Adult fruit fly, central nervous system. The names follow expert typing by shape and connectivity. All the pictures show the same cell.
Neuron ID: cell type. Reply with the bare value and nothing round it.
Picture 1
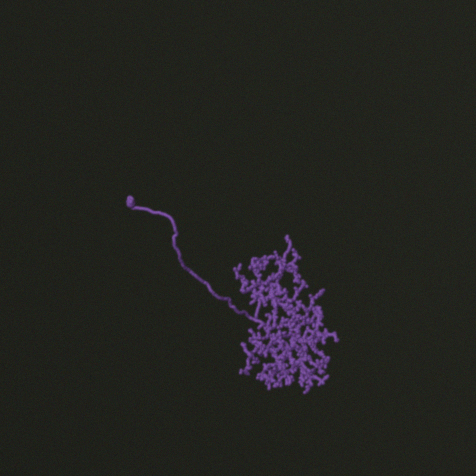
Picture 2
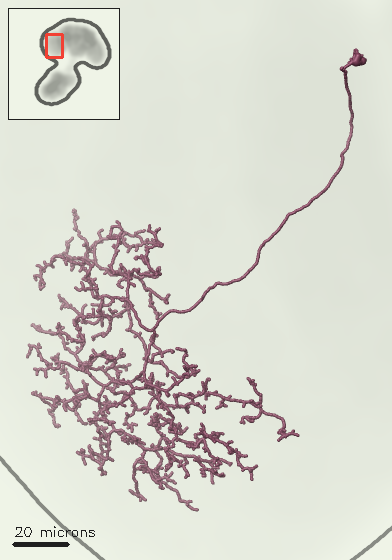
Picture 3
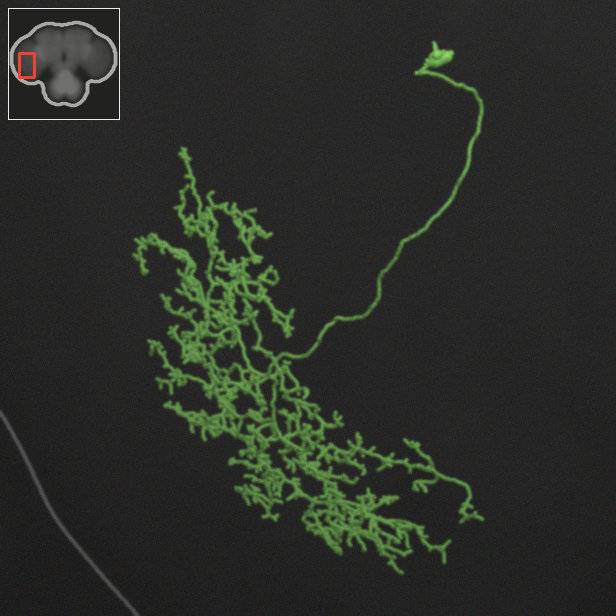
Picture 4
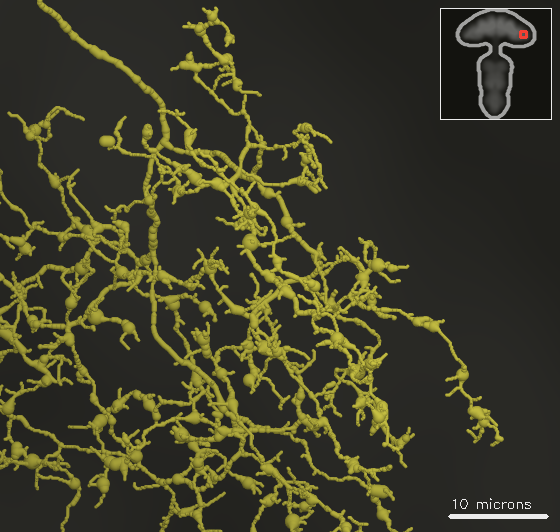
Cm19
